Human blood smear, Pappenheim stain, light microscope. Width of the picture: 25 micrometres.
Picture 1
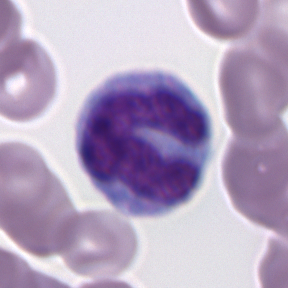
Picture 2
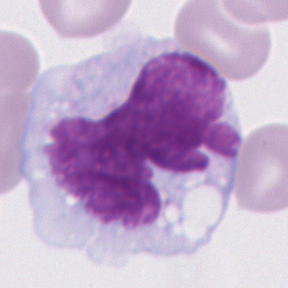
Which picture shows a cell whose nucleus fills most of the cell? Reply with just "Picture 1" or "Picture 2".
Picture 1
